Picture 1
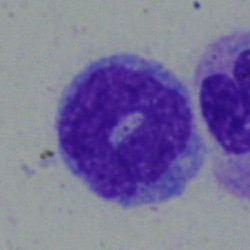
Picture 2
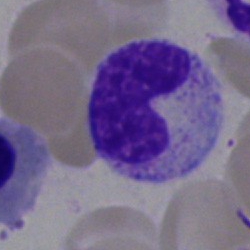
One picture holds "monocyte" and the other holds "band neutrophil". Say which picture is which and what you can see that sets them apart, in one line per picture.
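In picture 1 we see a monocyte: No distinct granules are visible in the cytoplasm.
In picture 2 we see a band neutrophil: Fine purple granules are scattered through the cytoplasm.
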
